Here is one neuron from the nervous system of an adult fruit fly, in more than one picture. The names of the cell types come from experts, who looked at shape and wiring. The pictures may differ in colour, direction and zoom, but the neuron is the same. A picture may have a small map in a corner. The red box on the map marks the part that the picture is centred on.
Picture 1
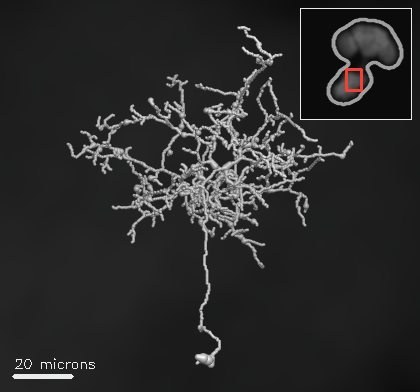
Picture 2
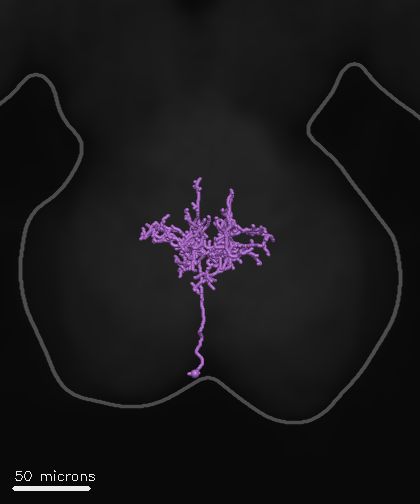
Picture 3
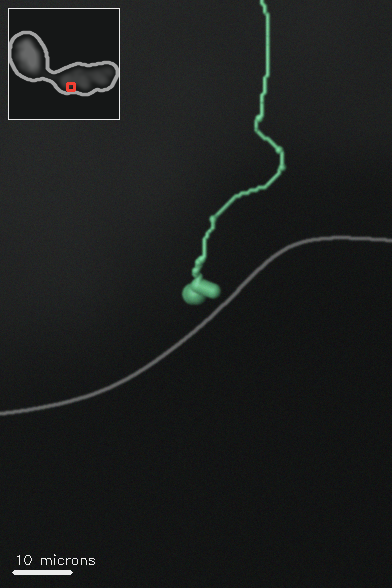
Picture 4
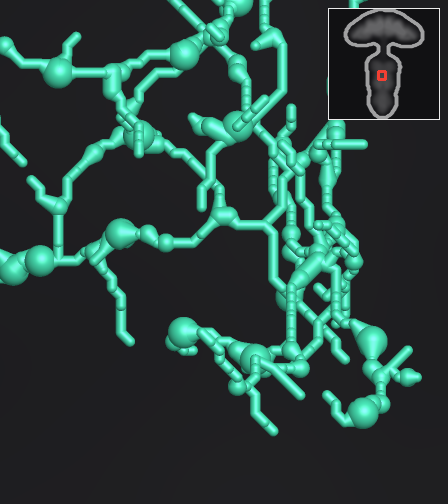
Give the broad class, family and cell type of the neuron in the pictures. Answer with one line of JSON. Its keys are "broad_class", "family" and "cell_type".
{"broad_class": "nerve-cord intrinsic neuron", "family": "hemilineage 00A", "cell_type": "IN00A059"}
